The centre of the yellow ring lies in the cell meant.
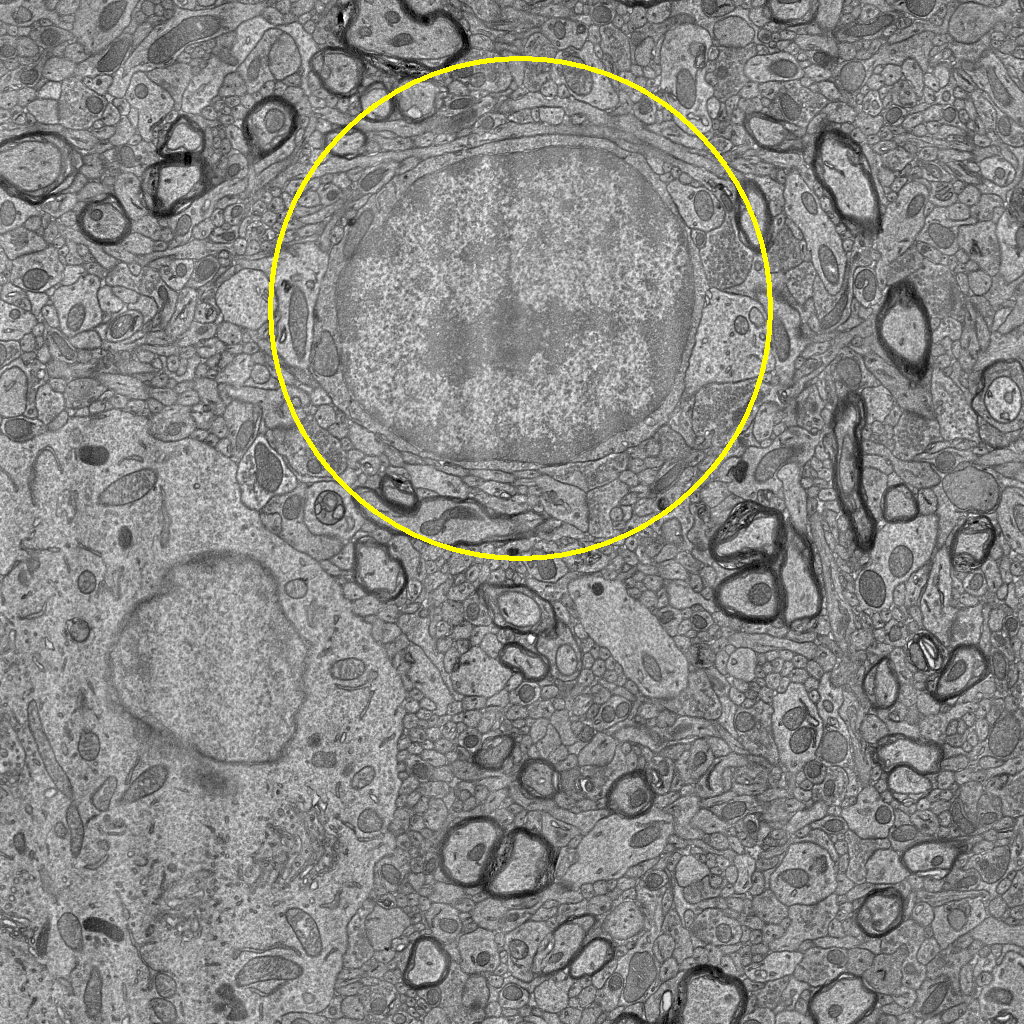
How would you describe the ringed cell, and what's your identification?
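An oval nucleus, wider than it is tall, appears whole. Its outline is smooth, lacking deep infoldings, and no distinct nucleolus is visible. Below and to the left lies another cell body with a much larger cytoplasm. Answer: an oligodendrocyte.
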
